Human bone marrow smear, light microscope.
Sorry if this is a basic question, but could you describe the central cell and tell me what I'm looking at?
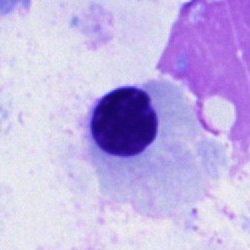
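Looking at this cell, the nucleus sits off-centre, toward the upper left. Its chromatin is dense and very dark purple all the way through. The cytoplasm is abundant, covering more area than the nucleus does, and it is pale grey-blue. I'd call it an erythroblast.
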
